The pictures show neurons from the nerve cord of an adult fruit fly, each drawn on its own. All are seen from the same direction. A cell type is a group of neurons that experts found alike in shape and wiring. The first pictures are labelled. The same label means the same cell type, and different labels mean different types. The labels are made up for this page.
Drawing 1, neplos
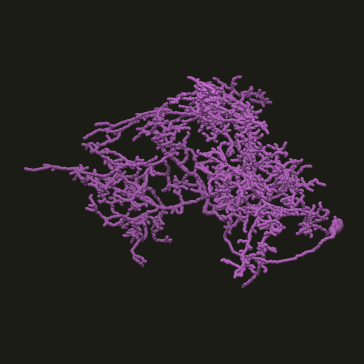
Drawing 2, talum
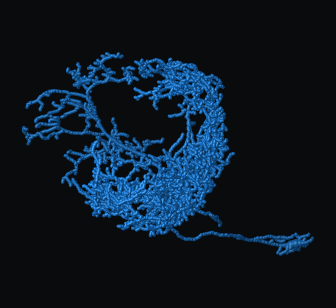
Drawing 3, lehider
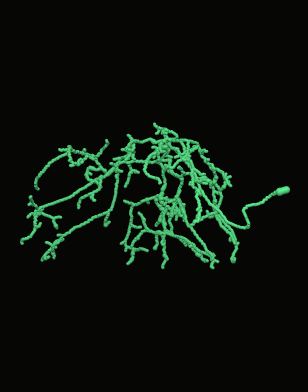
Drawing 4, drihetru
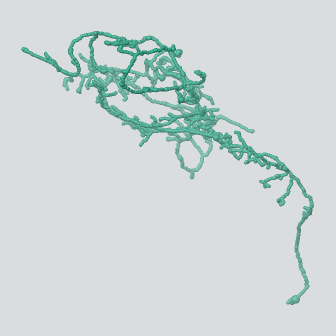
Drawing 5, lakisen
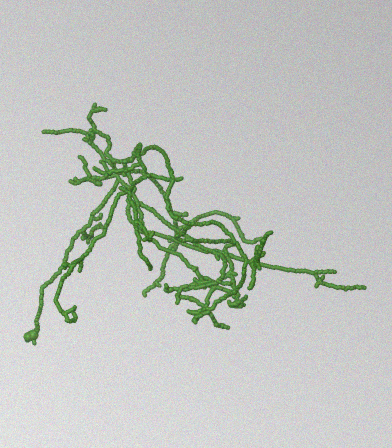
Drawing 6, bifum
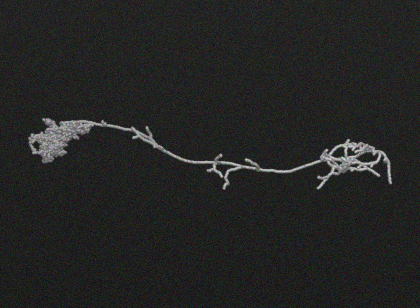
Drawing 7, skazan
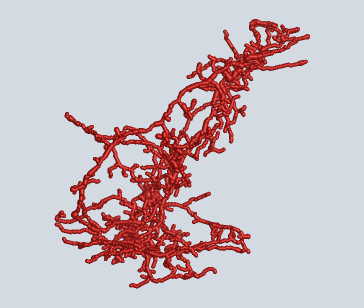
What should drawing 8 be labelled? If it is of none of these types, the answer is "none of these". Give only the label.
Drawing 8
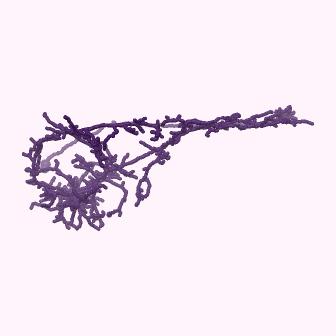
skazan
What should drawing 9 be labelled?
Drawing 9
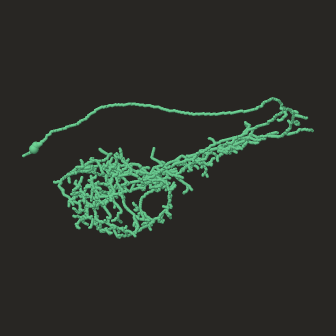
skazan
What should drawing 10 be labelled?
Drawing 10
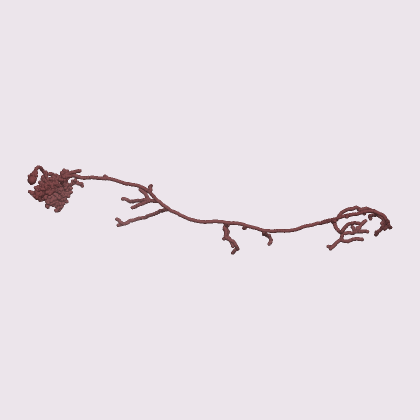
bifum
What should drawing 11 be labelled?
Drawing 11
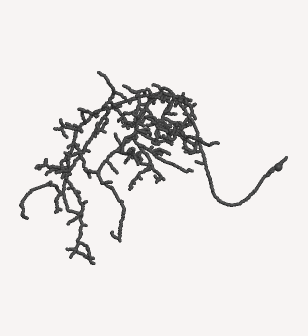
lehider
